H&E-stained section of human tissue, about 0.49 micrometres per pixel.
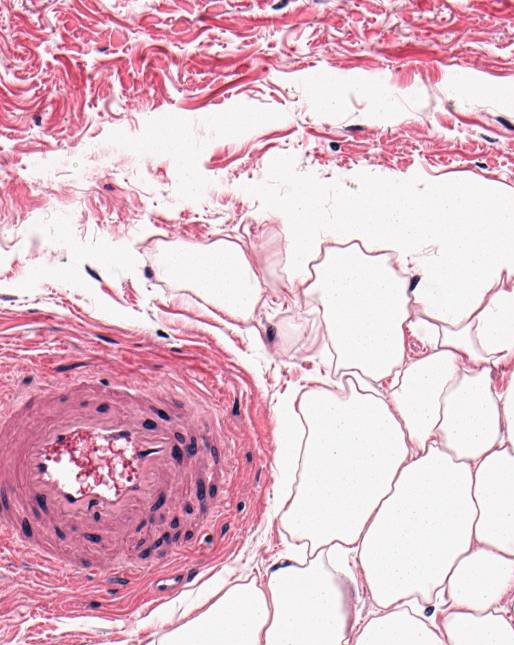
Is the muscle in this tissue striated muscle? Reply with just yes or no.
No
